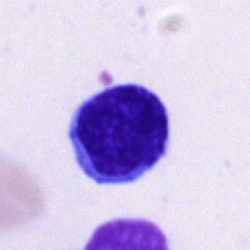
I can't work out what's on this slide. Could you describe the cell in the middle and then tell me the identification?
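Outline's roughly round, just a bit flattened along the left edge. Chromatin is dense and dark purple, with faint lighter mottling. The cytoplasm is broadest as a crescent at the lower left, and there aren't any vacuoles in it. That's a lymphocyte.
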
